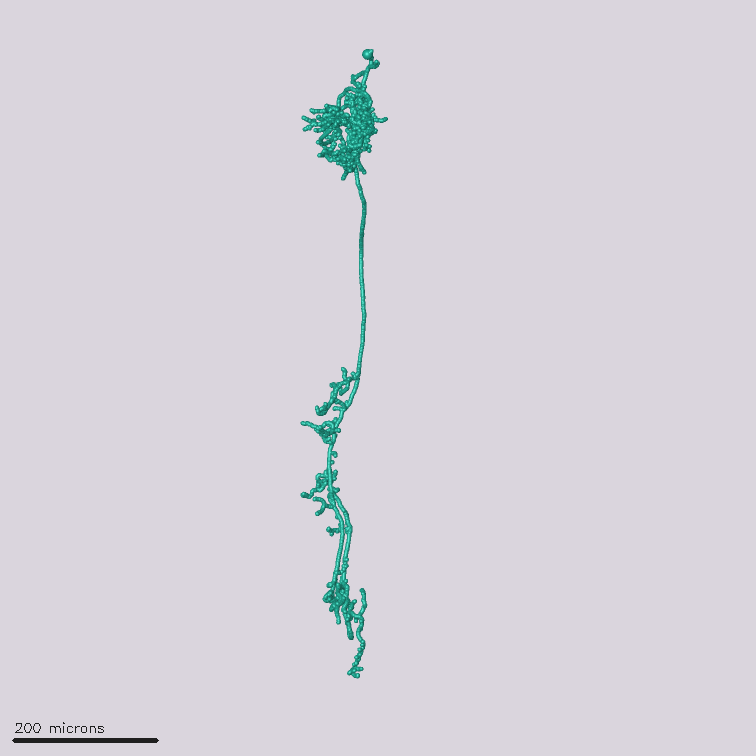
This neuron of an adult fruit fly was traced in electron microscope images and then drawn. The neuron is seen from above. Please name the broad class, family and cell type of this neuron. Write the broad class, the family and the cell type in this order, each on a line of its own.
descending neuron
DNd
DNd05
